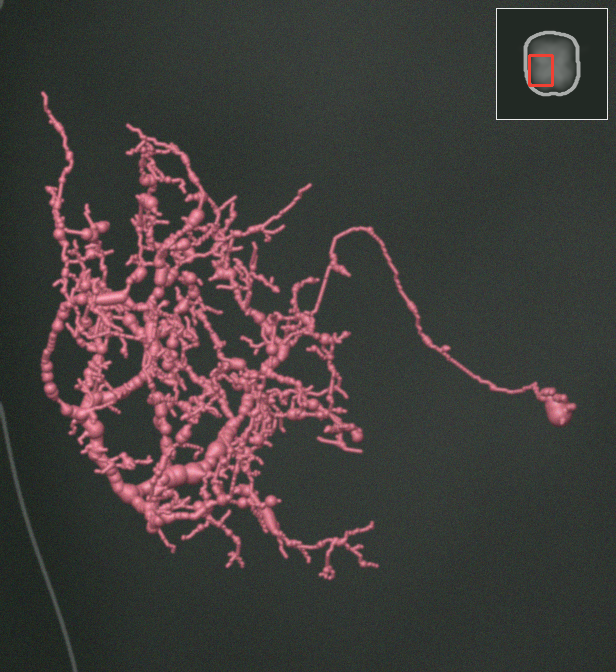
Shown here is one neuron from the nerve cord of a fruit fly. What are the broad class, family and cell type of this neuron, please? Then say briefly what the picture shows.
This is a nerve-cord intrinsic neuron. Its family is hemilineage 03A. Its cell type is IN03A031. More than a hundred branch ends can be seen. In this view it is about as wide as it is tall.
